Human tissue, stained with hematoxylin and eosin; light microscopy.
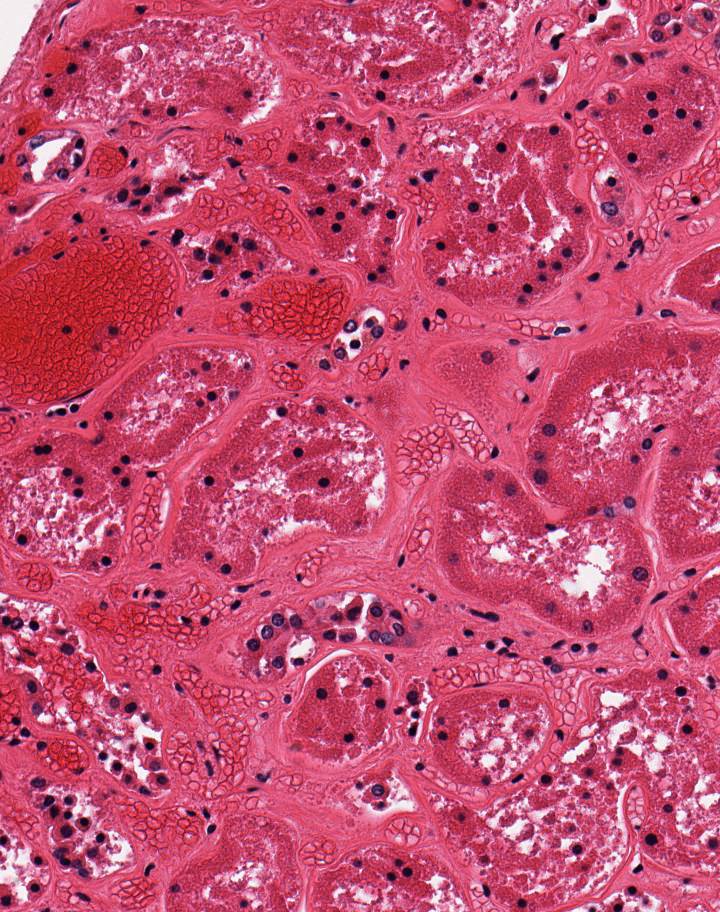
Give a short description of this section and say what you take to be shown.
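First, tubular profiles, rounded and irregular, pack the whole field, with narrow bands of pink stroma between them. The larger ones have cells with abundant granular eosinophilic cytoplasm and small round dark nuclei, and their narrow, irregular lumens hold pale flocculent debris. Closely packed red blood cells fill spaces between the tubules, most at the upper left edge. I'd say renal cortex.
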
